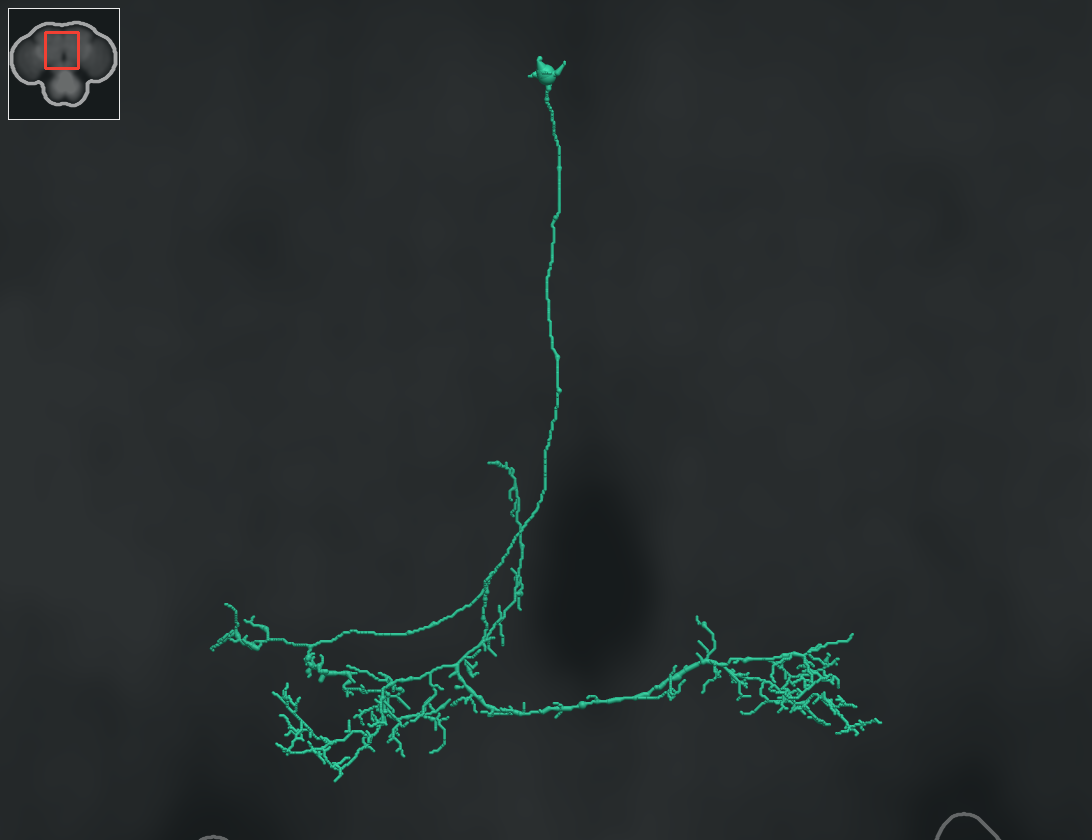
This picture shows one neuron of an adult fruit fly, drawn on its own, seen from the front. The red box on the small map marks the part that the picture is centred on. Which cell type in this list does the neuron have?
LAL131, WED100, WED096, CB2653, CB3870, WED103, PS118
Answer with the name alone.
CB3870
